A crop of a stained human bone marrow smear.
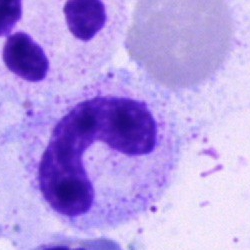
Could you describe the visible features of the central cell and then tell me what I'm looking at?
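Start with the nucleus: it is a thick curved band, bent into a C shape. Notice that its chromatin is dark purple and coarsely clumped. Around it the cytoplasm is plentiful and pale lilac, and the outline of the cell is roughly round. This is a band neutrophil.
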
